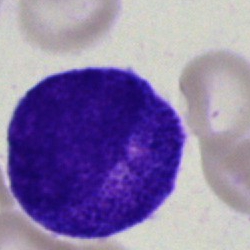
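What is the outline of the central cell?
Roughly round.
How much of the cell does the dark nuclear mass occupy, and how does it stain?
Nearly all of it; deep blue-purple, mottled and speckled.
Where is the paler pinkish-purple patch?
In the lower right part.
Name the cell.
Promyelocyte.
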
